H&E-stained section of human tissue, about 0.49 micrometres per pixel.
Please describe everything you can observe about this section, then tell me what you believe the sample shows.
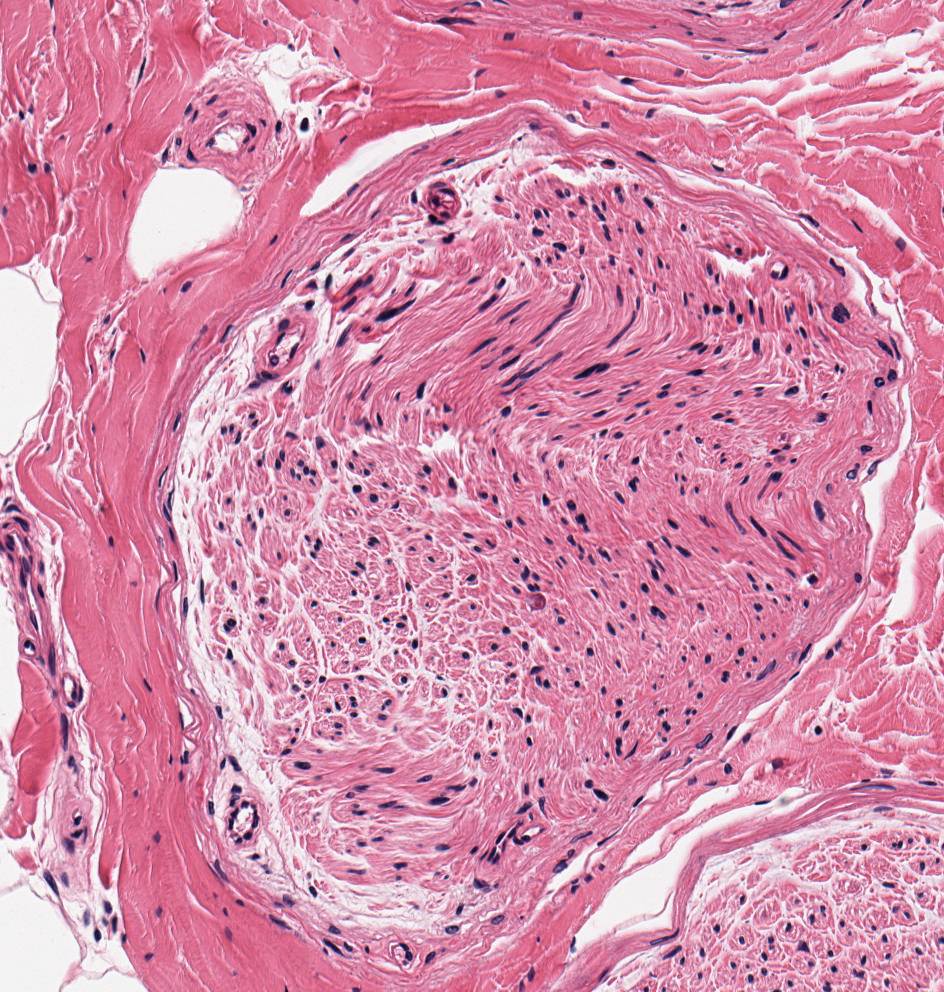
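One large rounded nerve fascicle fills most of the field, with part of a second in the bottom right corner. At its lower left, fibres are cut across, a fine meshwork of small round profiles; at the upper right they run lengthwise in wavy parallel bundles. Its nuclei are small, dark, elongated or oval. This is tibial nerve.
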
